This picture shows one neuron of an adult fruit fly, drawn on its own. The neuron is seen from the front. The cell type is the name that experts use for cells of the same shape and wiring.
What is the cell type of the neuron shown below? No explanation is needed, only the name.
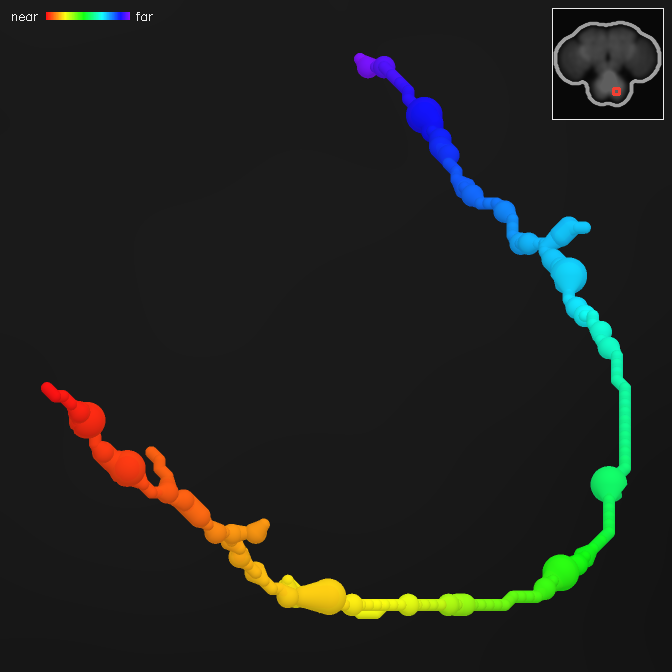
SNta31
